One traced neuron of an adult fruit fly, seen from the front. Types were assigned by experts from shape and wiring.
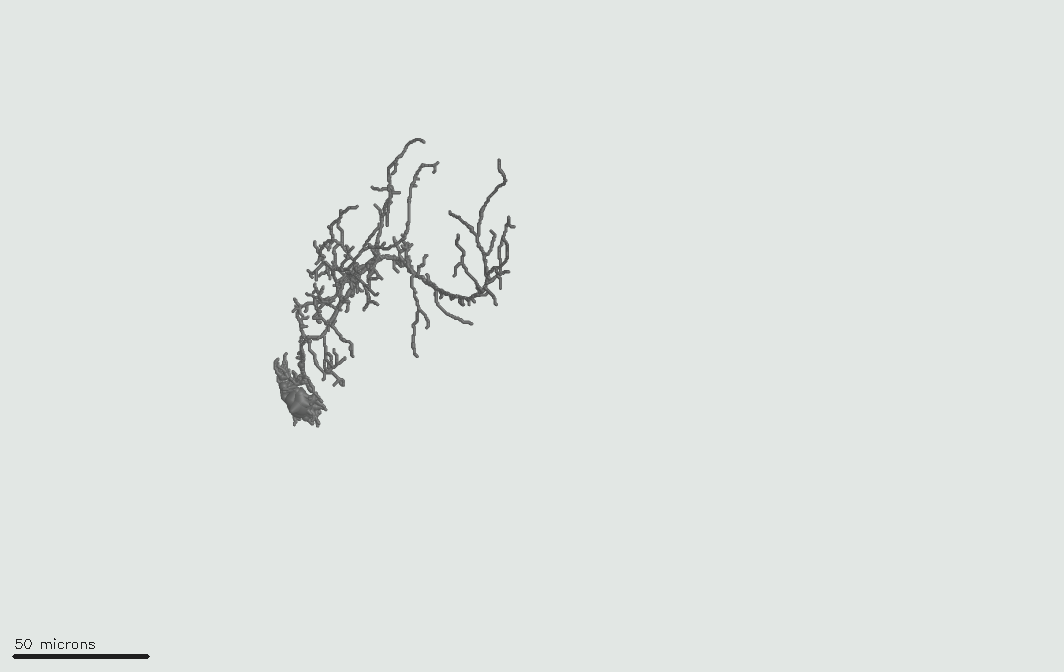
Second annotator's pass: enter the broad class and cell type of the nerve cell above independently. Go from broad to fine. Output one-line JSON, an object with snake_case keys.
{"broad_class": "motor neuron of the nerve cord", "cell_type": "Ti extensor MN"}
